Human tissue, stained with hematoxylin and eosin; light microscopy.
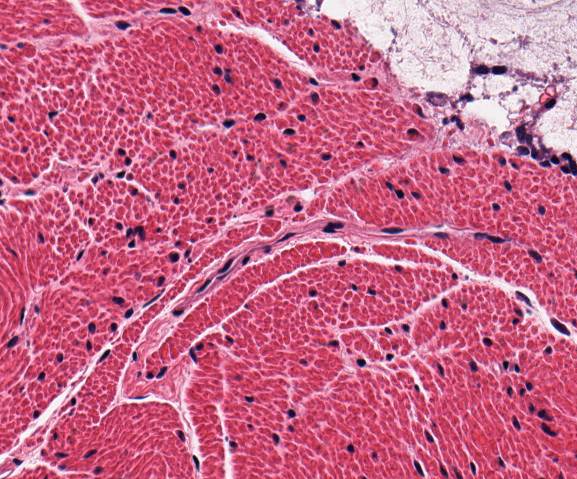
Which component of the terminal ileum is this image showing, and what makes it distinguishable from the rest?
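Whole section: smooth muscle. Bundles of muscle cells, most cut in cross-section, fill the field, divided by thin pale-pink connective tissue septa. Cytoplasm strongly eosinophilic, bright pink.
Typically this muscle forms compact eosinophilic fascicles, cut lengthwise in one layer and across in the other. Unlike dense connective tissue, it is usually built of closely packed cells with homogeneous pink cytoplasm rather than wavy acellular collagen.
Epithelium and glands absent throughout.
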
